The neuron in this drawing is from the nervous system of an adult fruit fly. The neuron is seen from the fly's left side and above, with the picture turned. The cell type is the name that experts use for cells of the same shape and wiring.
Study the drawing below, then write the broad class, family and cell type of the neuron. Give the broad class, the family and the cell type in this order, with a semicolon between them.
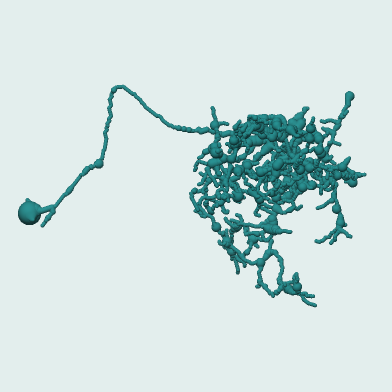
central-brain intrinsic neuron; hemilineage WEDa1; WED055_b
